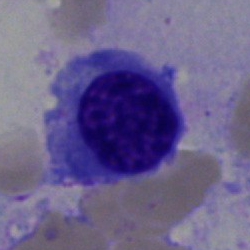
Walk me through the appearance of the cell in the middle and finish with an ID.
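Nucleus placed toward right side of cell. Chromatin dark purple, coarsely clumped. Cytoplasm deep blue; its rim wider on left than on right. Cell: erythroblast.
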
